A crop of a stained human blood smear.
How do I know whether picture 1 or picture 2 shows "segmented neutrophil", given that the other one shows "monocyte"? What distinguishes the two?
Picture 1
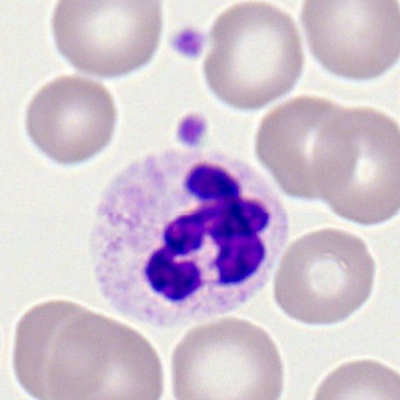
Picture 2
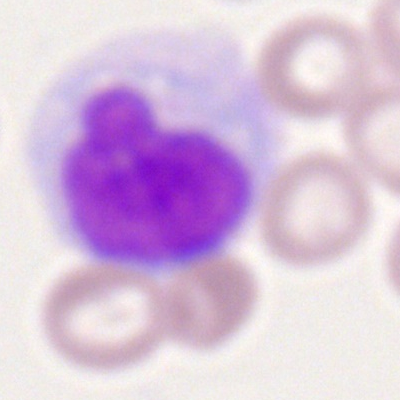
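Item one, identity: picture 1 is the segmented neutrophil, picture 2 the monocyte. Item two, cytoplasm: pale pinkish-lilac and plentiful in picture 1, pale grey-blue in picture 2.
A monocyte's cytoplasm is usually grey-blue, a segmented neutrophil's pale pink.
Item three, granules: picture 1 has fine, small lilac-pink granules scattered through the cytoplasm, whereas picture 2 shows no distinct granules.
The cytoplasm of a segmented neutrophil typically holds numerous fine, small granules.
Item four, nucleus: in picture 1 it is divided into several lobes joined to one another, with dark purple, densely clumped chromatin, while in picture 2 it stains deep purple.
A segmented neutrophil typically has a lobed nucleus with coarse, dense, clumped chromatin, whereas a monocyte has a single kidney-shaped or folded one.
Item five, size: the cell in picture 2 is much larger than the neighbouring red cells.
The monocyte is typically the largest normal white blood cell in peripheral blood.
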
